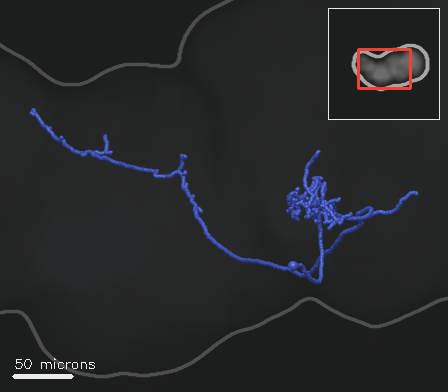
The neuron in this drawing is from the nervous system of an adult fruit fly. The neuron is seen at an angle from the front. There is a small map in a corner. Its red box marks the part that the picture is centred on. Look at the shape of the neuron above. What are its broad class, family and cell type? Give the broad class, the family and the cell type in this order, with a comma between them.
descending neuron, hemilineage LB7, DNge154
